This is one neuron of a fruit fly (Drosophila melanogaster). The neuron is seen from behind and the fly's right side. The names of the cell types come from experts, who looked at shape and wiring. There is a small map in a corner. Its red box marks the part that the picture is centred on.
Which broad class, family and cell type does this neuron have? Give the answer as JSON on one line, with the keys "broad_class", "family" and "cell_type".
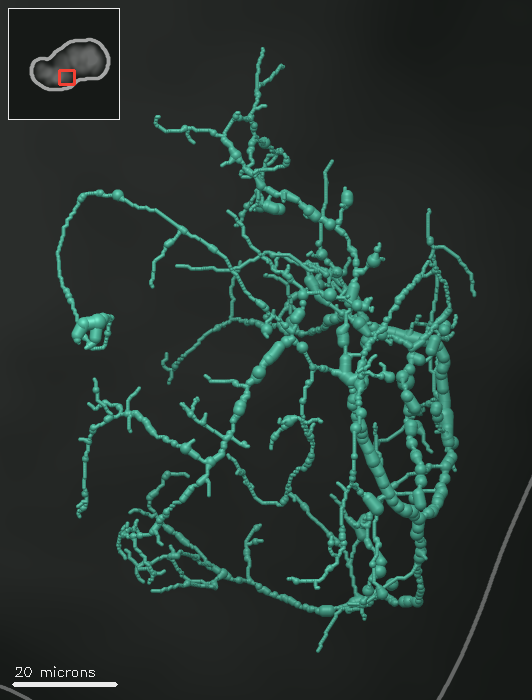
{"broad_class": "nerve-cord intrinsic neuron", "family": "hemilineage 03A", "cell_type": "IN03A046"}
